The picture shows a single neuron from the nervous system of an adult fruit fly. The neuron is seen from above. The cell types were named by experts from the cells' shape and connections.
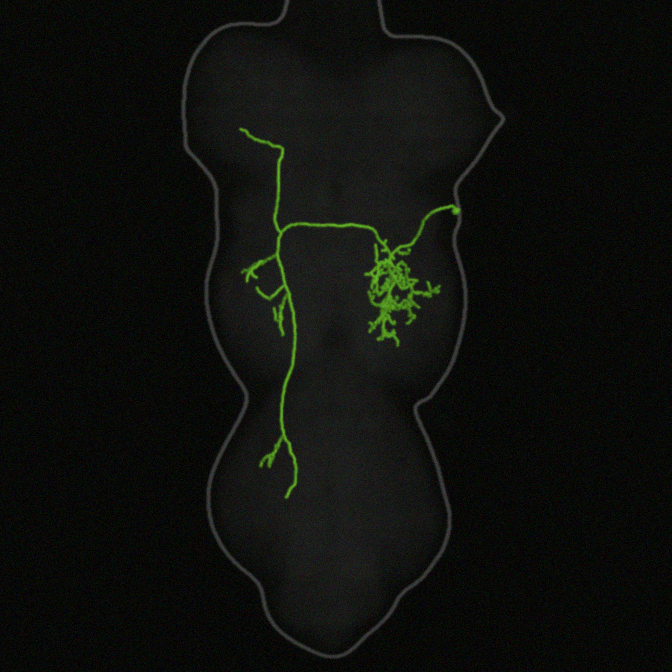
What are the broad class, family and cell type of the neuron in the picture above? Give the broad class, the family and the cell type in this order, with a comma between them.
nerve-cord intrinsic neuron, hemilineage 08B, IN08B064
